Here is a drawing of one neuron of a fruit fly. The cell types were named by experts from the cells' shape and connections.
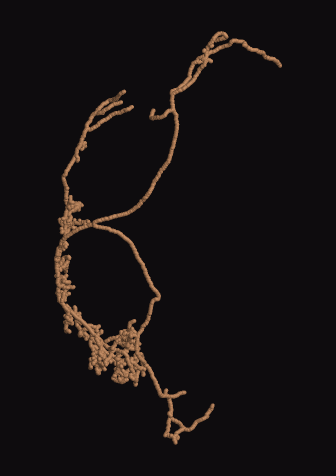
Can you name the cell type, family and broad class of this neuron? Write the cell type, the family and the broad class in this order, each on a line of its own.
SIP122m
hemilineage SMPad1
central-brain intrinsic neuron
